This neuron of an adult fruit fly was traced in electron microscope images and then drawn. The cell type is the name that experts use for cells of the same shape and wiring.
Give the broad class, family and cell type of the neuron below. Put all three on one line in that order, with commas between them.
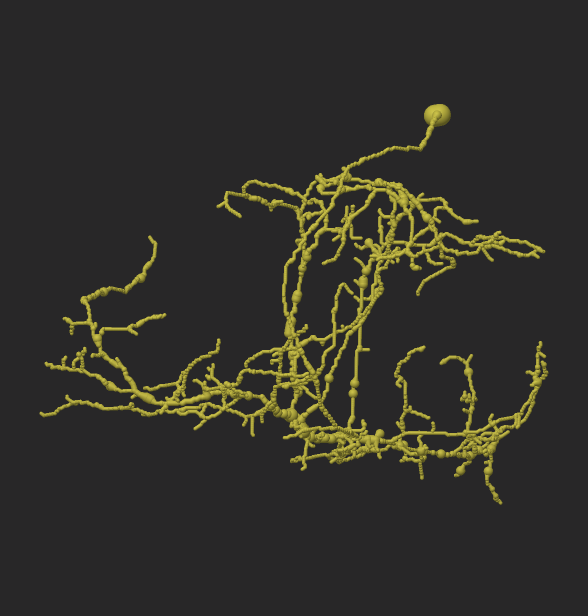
nerve-cord intrinsic neuron, hemilineage 11A, IN11A028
